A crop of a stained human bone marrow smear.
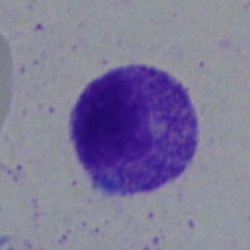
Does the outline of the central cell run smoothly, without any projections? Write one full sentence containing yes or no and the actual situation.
Yes, the edge of this cell is smooth and even.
